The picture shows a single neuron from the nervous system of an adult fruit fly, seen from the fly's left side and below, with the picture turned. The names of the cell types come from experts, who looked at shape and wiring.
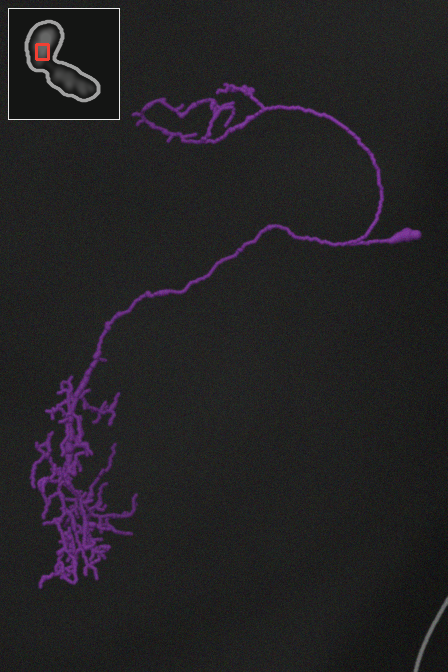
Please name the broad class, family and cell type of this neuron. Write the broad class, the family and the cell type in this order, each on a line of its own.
visual projection neuron
hemilineage VPNp3
LC21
